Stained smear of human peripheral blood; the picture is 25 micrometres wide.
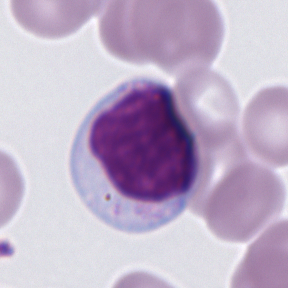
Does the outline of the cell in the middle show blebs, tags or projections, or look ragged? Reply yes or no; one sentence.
No, it is a smooth edge, not a rough one, that bounds the cell.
